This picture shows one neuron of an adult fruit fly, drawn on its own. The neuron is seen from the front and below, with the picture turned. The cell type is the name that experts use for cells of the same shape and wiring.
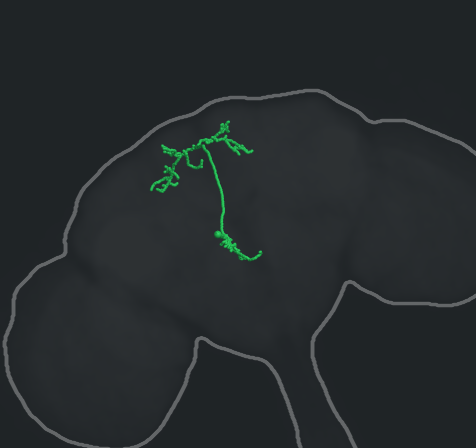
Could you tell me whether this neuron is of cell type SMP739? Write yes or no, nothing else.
no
